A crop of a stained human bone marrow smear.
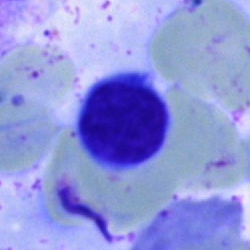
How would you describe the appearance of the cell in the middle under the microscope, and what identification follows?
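Look first at the chromatin: it is dense and stains a deep dark blue-purple. Around the nucleus you will find little or no cytoplasm. There are no granules in the cell, and no vacuoles either. This cell is a lymphocyte.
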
